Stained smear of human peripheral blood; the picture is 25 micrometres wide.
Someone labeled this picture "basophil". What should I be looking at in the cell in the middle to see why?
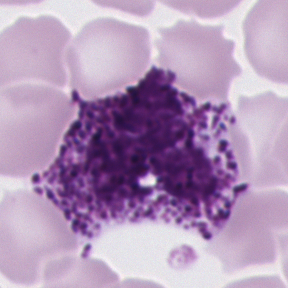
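Granules: the cell is crowded with coarse, dark purple granules lying over the nucleus.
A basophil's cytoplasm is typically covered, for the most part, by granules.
That fits here, where only a little pale cytoplasm shows between them.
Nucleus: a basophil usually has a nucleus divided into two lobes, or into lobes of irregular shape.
In this cell the granules hide the nuclear outline, so the lobes cannot be checked. Also seen: a small white gap near the middle of the cell.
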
